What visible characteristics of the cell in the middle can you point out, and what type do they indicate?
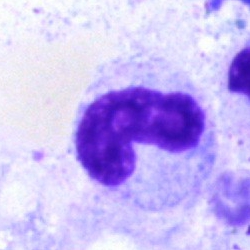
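The nucleus forms a thick curved band bent into a horseshoe, its hollow opening toward the lower right. It stains deep purple throughout, and the chromatin appears clumped, with a few paler patches among darker areas. This is a band neutrophil.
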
